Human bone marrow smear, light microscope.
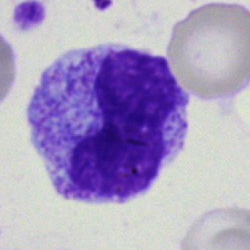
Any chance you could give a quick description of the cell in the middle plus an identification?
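The cell has a roughly round outline with a few slightly angular edges. Its nucleus, off-centre toward the right, has a notch on its left side that gives it an indented, waisted shape. Chromatin is dark purple and fairly dense. This is a metamyelocyte.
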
